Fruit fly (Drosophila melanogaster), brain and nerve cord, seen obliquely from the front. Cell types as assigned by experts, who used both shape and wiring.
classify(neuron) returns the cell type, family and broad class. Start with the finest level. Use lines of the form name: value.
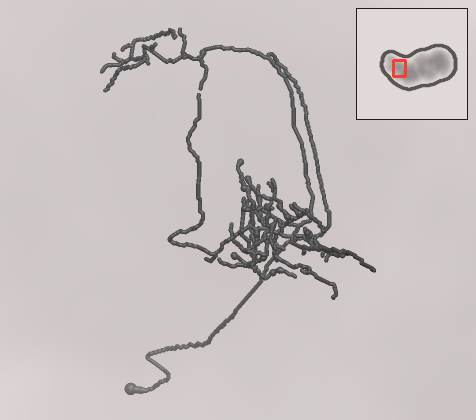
cell type: IN02A066
family: hemilineage 02A
broad class: nerve-cord intrinsic neuron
